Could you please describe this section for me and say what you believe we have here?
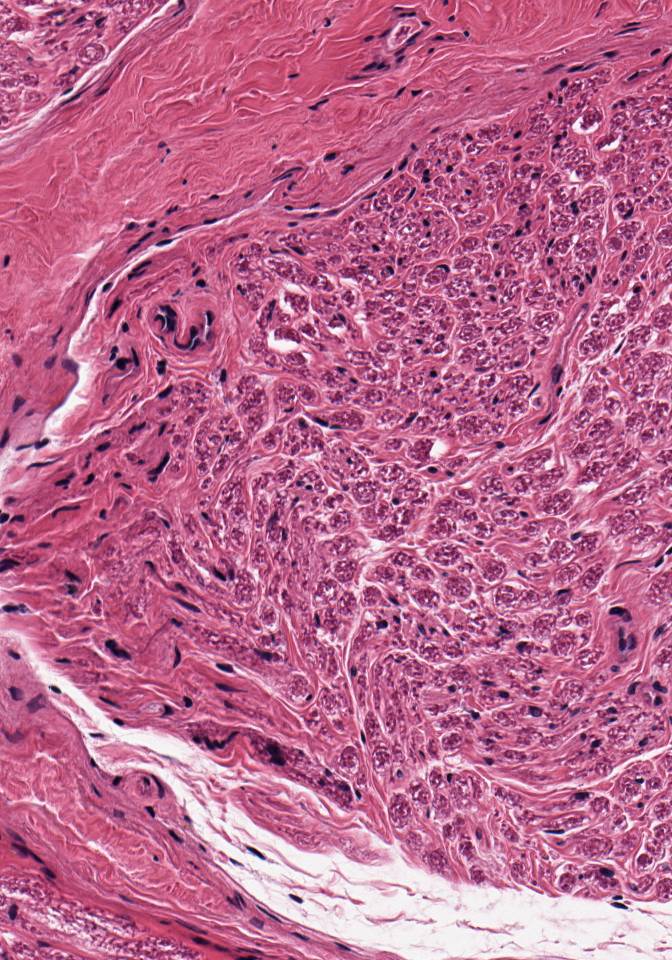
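A large, well-bounded region of closely packed small rounded profiles fills centre and right; dense fibrous tissue borders it above and left. Elongated nuclei line its upper-left edge. The bordering tissue is wavy, strongly eosinophilic collagen with scattered dark spindle-shaped nuclei. This section is tibial nerve.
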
